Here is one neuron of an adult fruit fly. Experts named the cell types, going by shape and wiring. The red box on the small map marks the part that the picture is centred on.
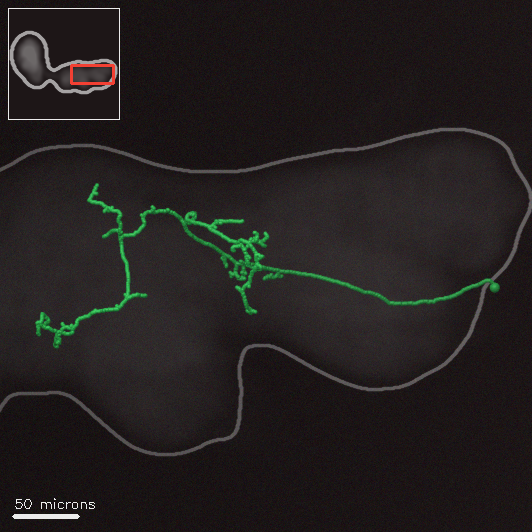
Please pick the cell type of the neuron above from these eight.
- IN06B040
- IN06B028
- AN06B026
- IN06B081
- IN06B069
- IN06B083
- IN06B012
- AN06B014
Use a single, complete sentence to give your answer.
As its cell type, this neuron has IN06B083.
